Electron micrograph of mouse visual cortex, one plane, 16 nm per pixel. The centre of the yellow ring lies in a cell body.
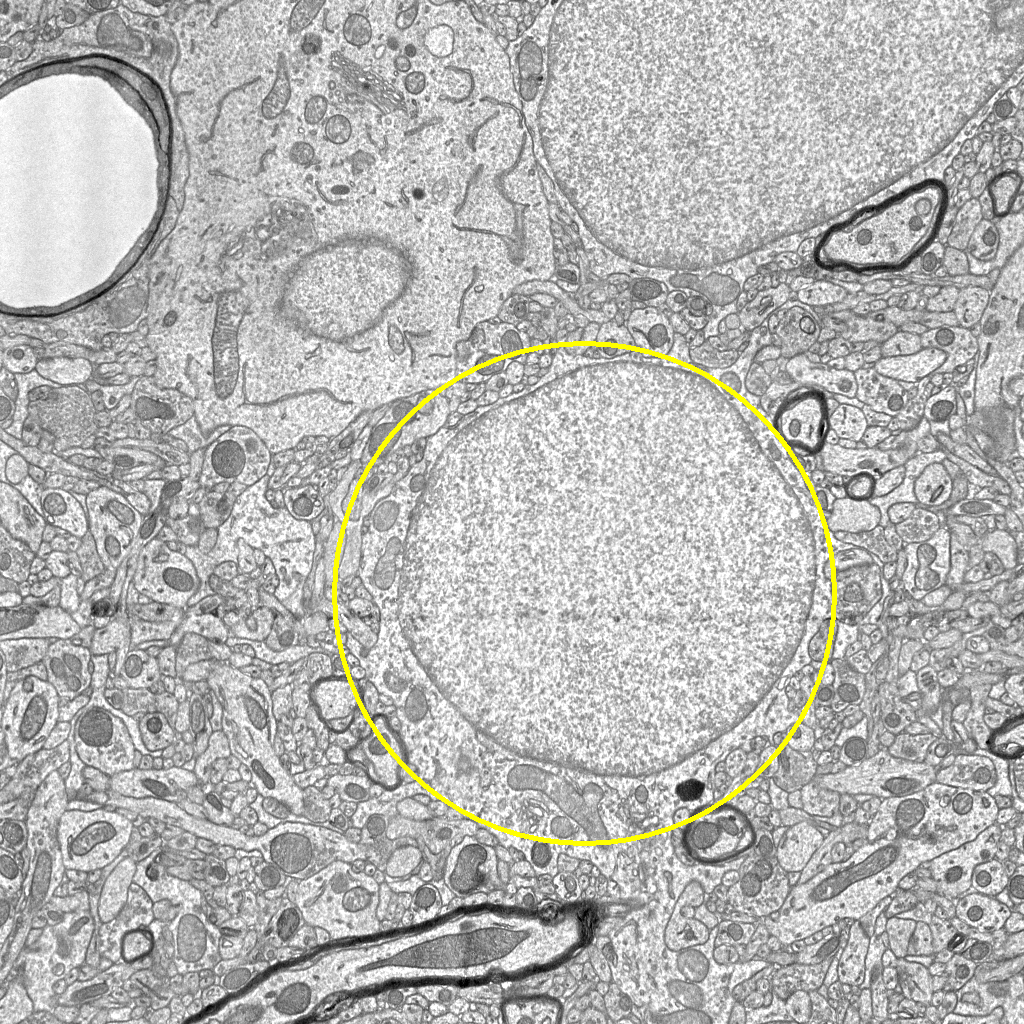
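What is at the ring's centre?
A cell with a round nucleus wholly inside the ring in this plane; a few mitochondria lie scattered left of and below the nucleus.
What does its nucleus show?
A smooth envelope without deep folds, and pale, finely dispersed chromatin lacking large dense clumps.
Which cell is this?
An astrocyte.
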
